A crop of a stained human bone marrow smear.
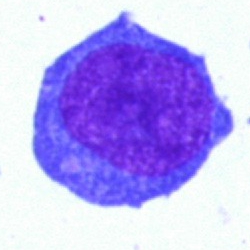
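Blast: middle cell of a stained bone marrow smear. The nucleus is off-centre, so the widest rim of cytoplasm lies at the lower left. The chromatin is finely granular and evenly spread, with no coarse dark clumps. The cytoplasm stains deep blue; a small rounded bulge of it projects from the right edge.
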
